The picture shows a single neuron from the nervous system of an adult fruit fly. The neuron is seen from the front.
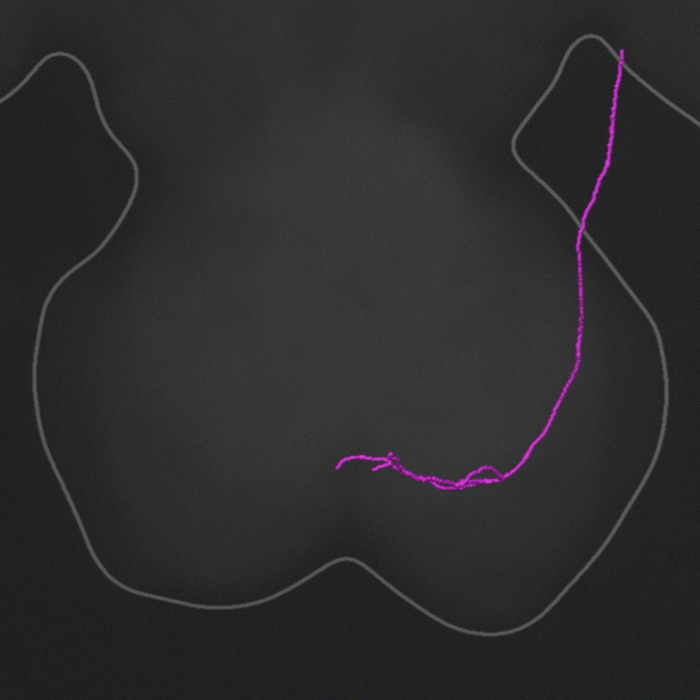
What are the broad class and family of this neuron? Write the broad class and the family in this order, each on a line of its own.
sensory neuron entering the nerve cord
class mechanosensory tactile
